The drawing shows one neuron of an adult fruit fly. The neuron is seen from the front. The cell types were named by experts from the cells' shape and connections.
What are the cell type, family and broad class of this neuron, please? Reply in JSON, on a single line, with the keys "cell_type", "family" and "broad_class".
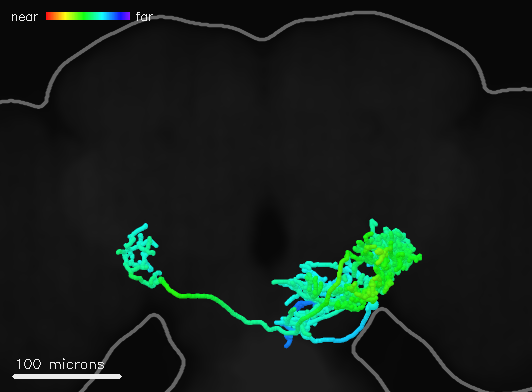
{"cell_type": "CB0533", "family": "hemilineage 07B", "broad_class": "central-brain intrinsic neuron"}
